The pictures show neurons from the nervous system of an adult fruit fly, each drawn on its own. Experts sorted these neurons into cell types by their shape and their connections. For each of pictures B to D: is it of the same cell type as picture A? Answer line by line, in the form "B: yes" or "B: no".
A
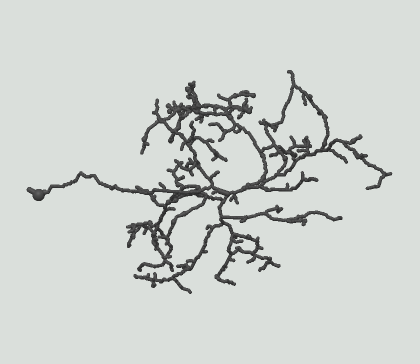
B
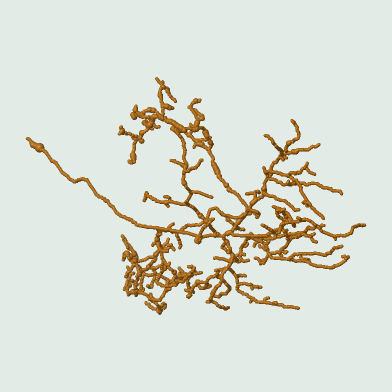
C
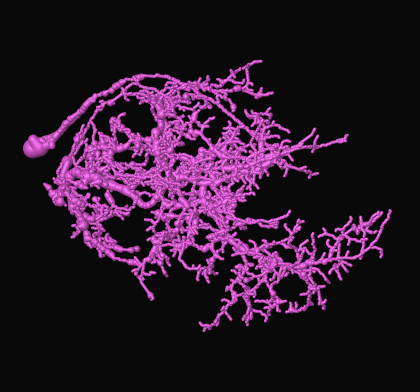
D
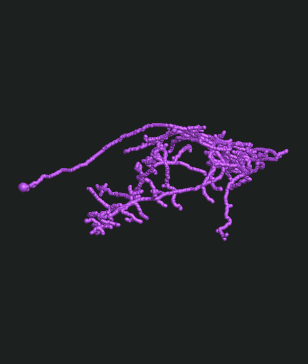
B: yes
C: no
D: yes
